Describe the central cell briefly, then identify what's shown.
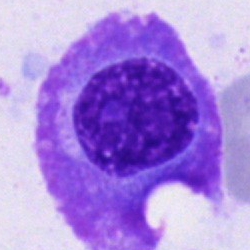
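Notice the edge first: irregular, ragged and fuzzy, with a rounded notch cut into the lower right. Inside, coarse chromatin forms dark purple clumps separated by paler spaces. A pale zone hugs the nucleus closely, setting it apart from the darker outer cytoplasm. That's a plasma cell.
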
